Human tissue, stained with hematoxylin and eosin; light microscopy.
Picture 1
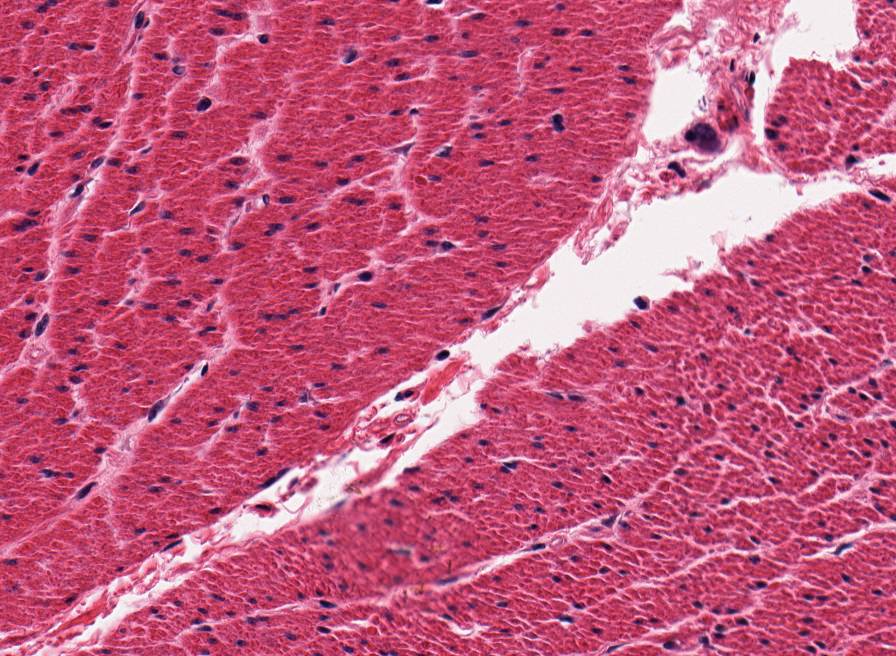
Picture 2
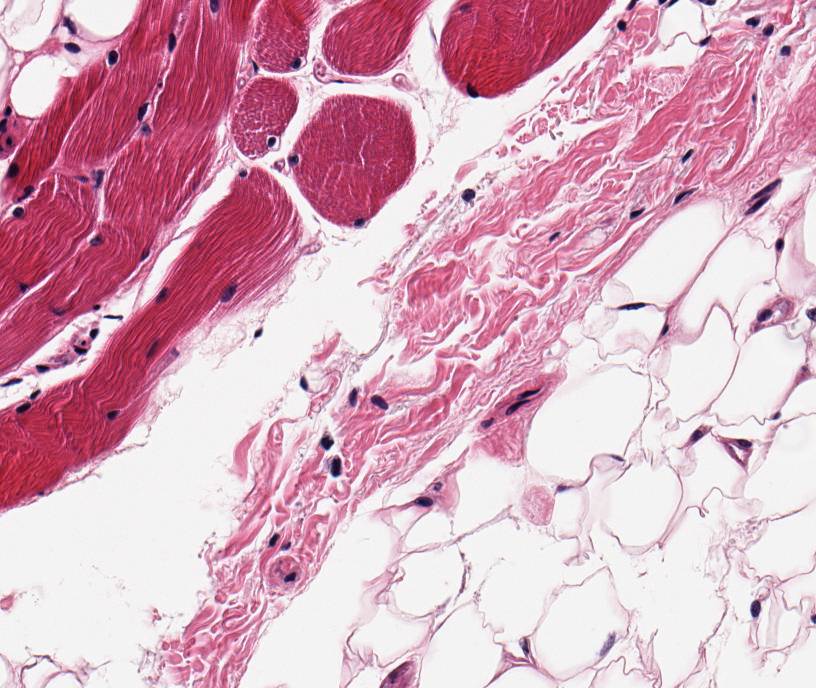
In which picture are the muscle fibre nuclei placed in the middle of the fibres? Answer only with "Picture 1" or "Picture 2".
Picture 1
